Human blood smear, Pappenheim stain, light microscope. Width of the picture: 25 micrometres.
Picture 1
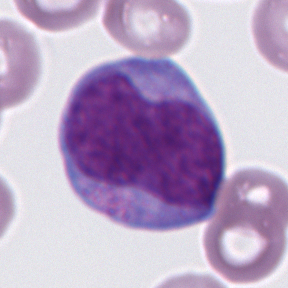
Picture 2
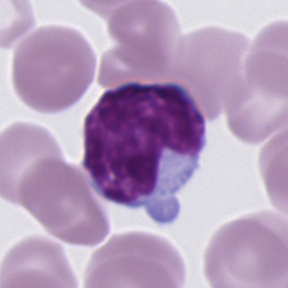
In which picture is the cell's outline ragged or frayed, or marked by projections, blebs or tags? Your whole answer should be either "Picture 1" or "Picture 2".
Picture 2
